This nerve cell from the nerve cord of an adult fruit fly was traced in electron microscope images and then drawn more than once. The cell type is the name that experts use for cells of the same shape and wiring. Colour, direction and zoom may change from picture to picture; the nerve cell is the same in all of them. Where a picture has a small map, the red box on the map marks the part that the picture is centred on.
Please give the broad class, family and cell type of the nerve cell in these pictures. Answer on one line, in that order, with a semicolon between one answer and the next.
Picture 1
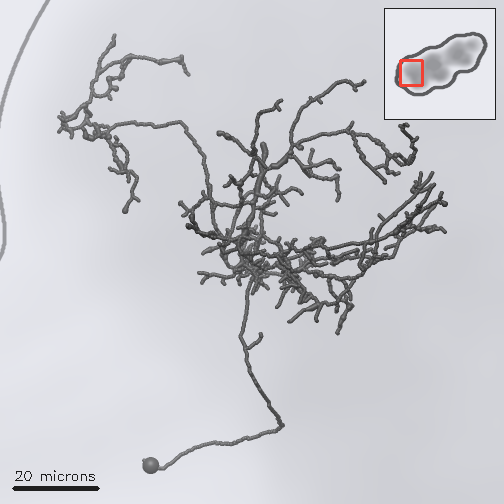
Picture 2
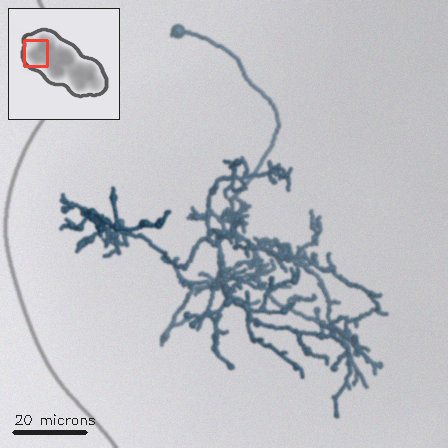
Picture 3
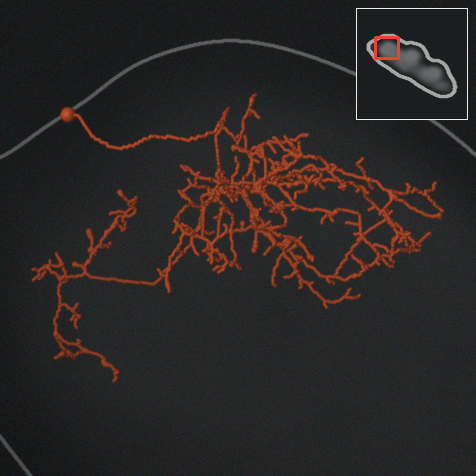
nerve-cord intrinsic neuron; hemilineage 13B; IN13B069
